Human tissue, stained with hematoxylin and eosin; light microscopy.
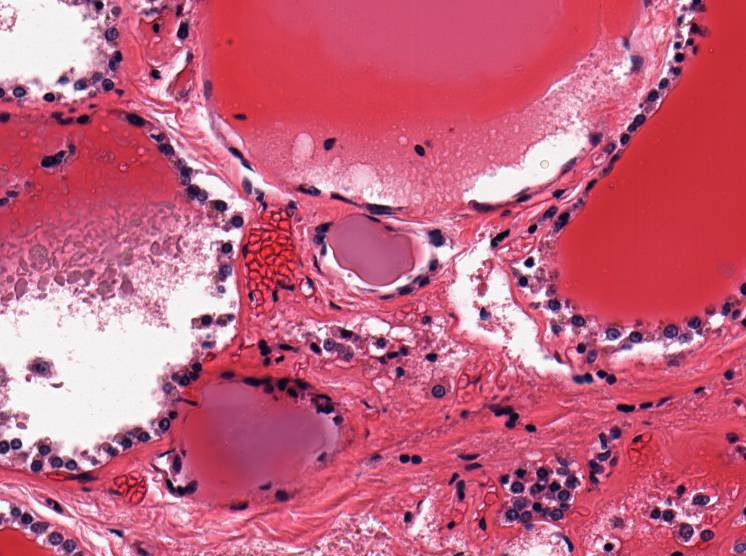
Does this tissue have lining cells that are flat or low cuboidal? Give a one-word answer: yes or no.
Yes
